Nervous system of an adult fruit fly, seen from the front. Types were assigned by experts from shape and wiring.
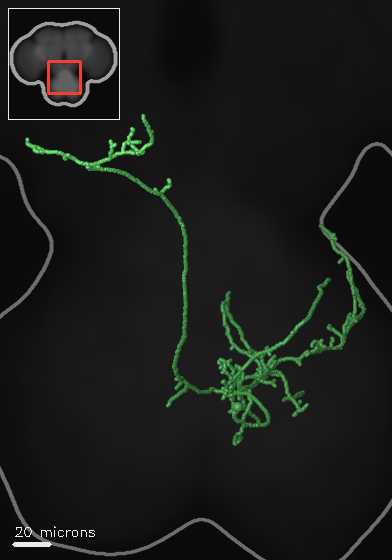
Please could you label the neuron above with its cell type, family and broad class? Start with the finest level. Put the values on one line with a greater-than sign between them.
AN08B099_d > hemilineage 08B > ascending neuron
